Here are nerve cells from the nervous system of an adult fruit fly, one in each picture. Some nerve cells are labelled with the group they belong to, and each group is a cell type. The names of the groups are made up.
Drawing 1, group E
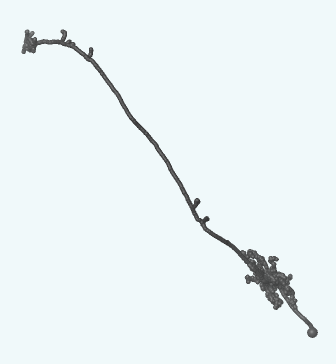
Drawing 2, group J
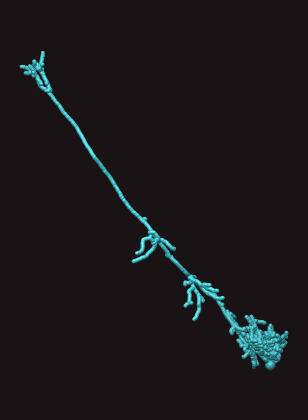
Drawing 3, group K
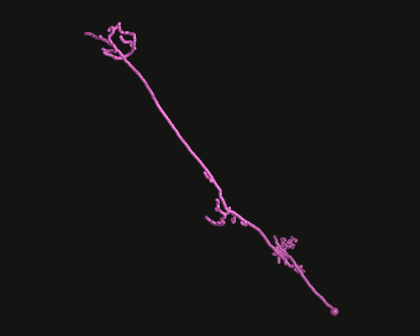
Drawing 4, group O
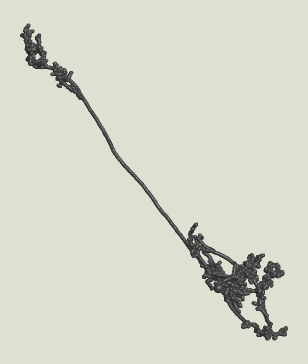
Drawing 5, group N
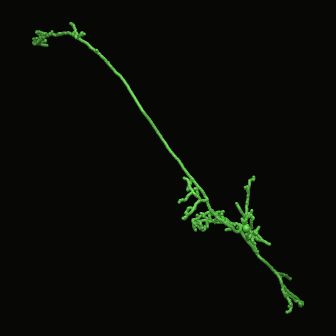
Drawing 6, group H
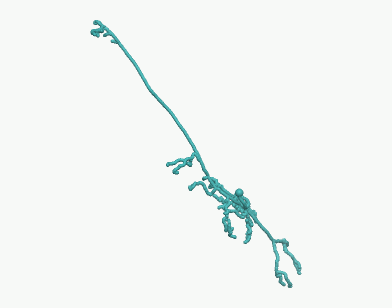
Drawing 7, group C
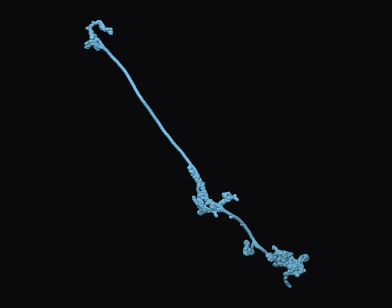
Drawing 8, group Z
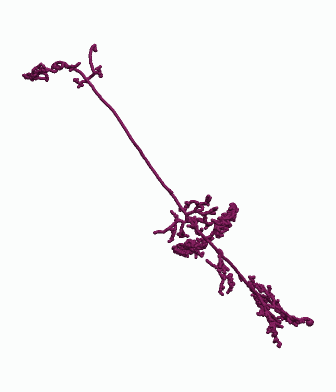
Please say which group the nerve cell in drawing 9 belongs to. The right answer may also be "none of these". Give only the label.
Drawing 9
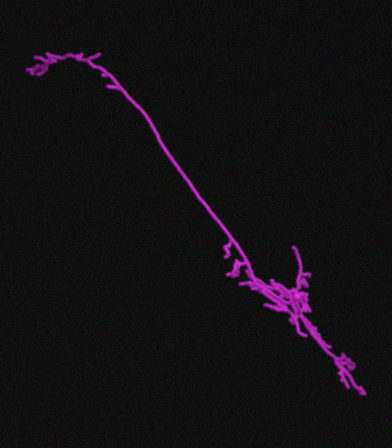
group K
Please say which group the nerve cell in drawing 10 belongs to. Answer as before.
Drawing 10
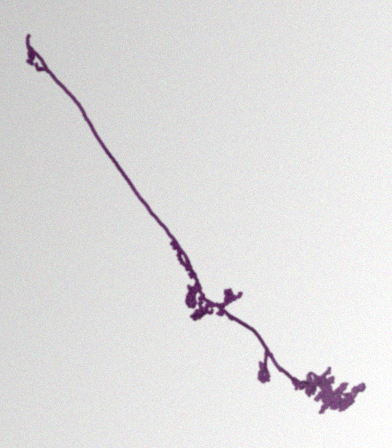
group C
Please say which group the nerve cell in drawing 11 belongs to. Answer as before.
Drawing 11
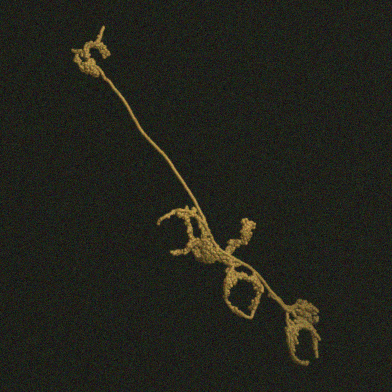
none of these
